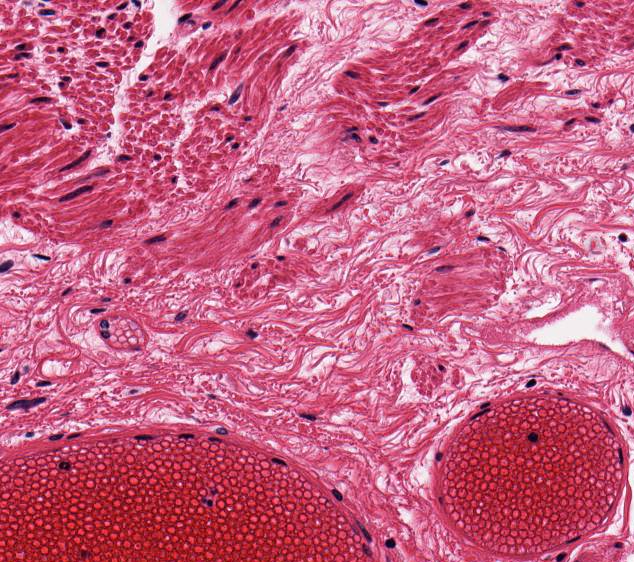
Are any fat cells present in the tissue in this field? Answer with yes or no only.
No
